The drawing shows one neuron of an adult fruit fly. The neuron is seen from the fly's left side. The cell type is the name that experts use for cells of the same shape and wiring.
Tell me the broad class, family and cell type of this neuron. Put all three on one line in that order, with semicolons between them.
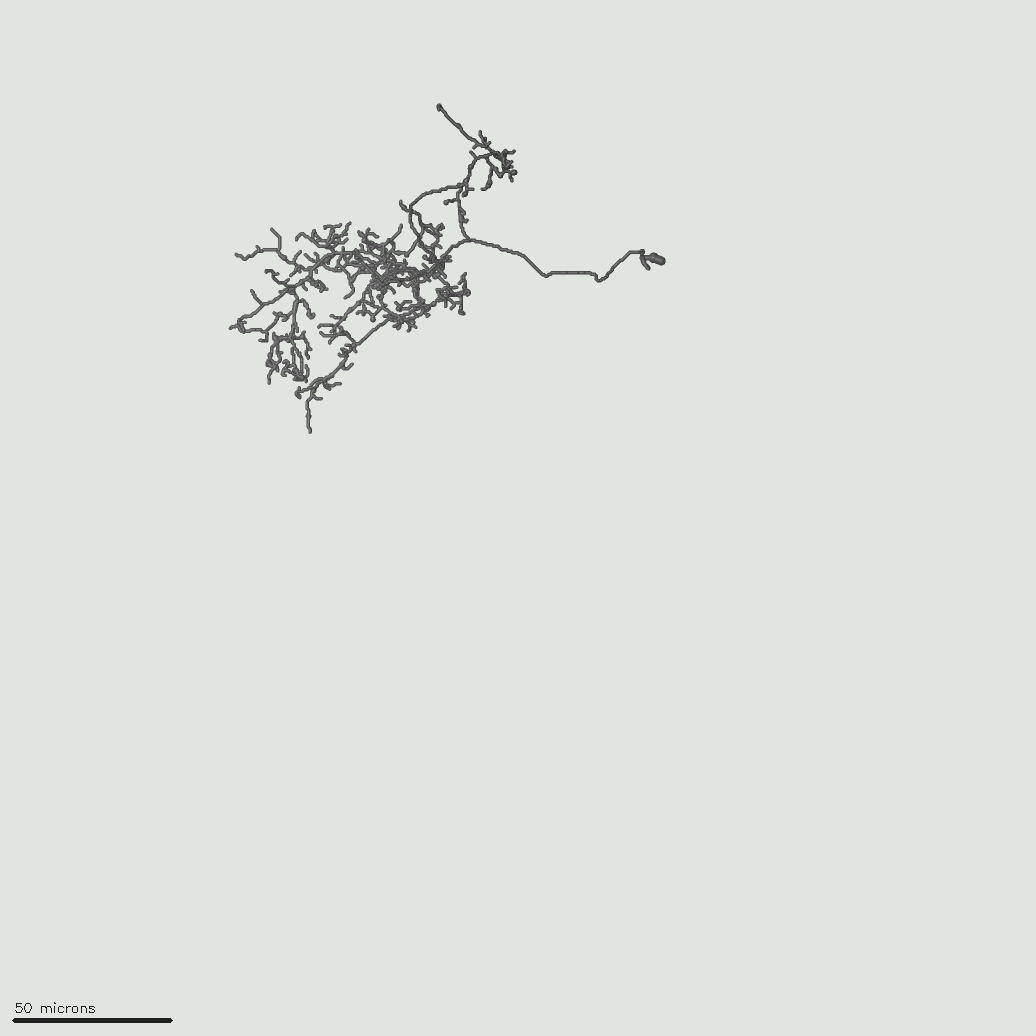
central-brain intrinsic neuron; hemilineage VLPp&l1_anterior; PVLP101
